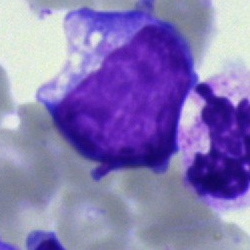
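Blast with a large nucleus filling most of the cell. Pale bluish cytoplasm gathers mainly at the upper left of the nucleus and holds several small clear vacuoles. A small dark bleb projects from the lower edge.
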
